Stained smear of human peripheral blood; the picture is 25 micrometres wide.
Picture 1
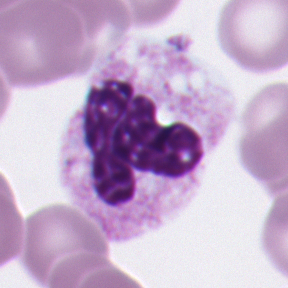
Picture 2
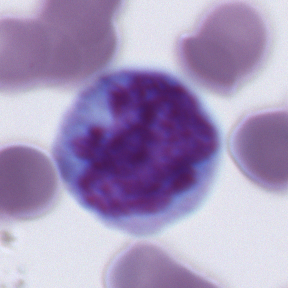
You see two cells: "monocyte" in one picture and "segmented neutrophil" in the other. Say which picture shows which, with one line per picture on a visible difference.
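Picture 1 shows a segmented neutrophil: The cytoplasm holds fine, small pinkish-violet granules throughout.
Picture 2 shows a monocyte: No distinct granules can be seen in the cytoplasm.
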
